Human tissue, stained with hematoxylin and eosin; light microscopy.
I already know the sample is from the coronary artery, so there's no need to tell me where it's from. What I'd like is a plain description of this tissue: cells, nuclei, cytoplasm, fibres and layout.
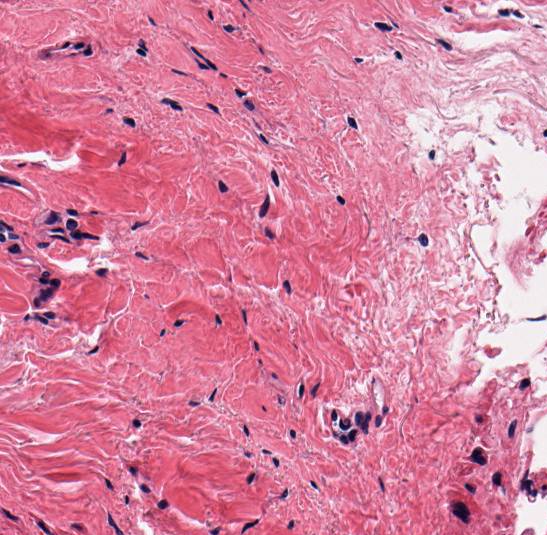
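Look toward the right side first: there the collagen turns looser and paler, made of fine, wispy fibres. Now find the small, tight clusters of dark nuclei, some at the left edge and others near the lower centre. Search the whole field and you will find no epithelium. You will not see any fat cells either.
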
